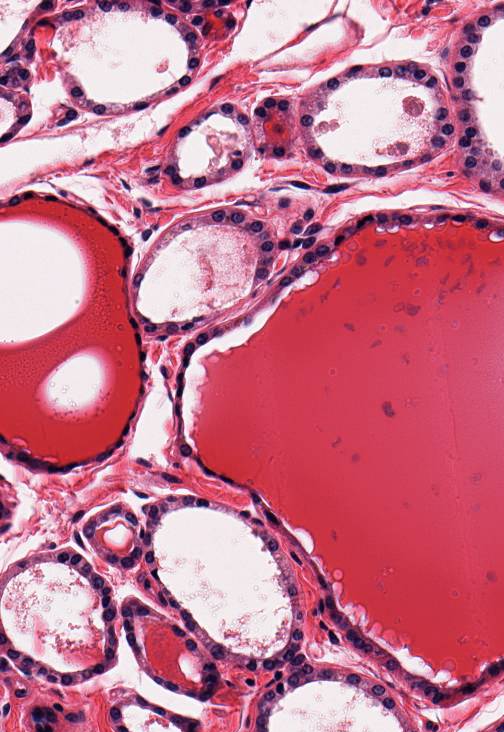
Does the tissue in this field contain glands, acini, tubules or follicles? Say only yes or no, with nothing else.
Yes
